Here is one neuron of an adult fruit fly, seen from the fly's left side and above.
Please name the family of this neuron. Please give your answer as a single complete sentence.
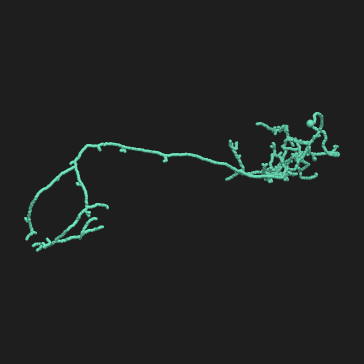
By family, this neuron is grouped as hemilineage 19B.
